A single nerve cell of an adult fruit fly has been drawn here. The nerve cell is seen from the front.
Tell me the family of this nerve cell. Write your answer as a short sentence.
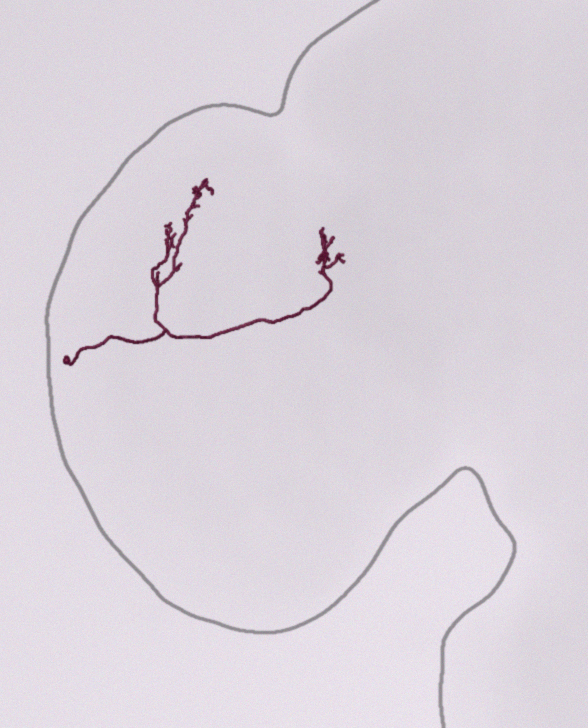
The family is Tm.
